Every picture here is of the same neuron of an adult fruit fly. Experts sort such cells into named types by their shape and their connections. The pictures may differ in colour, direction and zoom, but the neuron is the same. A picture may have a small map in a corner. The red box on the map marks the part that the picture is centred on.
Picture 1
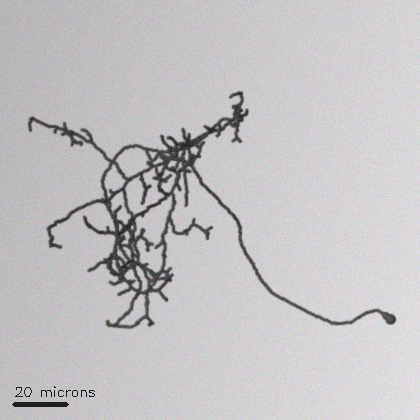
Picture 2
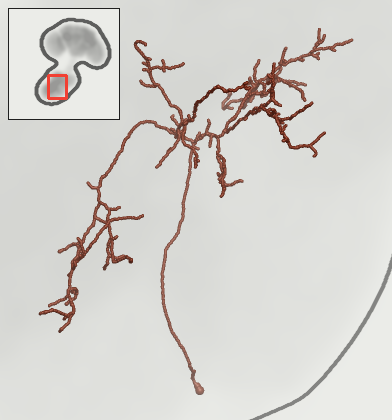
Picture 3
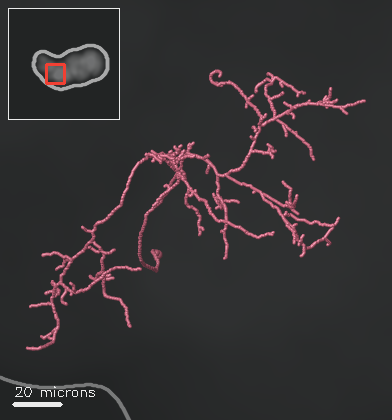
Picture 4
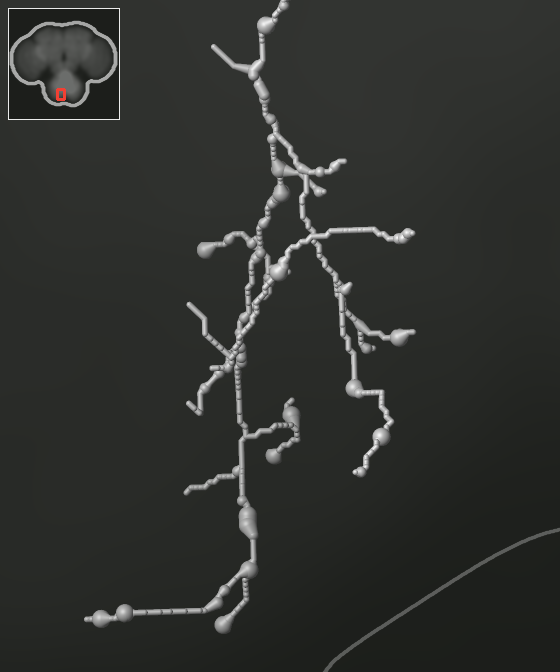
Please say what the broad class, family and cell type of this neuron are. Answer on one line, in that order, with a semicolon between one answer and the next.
nerve-cord intrinsic neuron; hemilineage 12B; IN12B063_c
